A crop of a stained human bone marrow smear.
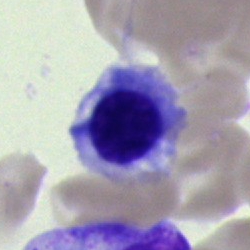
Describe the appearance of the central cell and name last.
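Along its irregular outline the cell shows small bumps. The chromatin is dense and dark purple, and the cytoplasm is blue. Below the nucleus, a pale, clear zone lies within the cytoplasm. It is an erythroblast.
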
